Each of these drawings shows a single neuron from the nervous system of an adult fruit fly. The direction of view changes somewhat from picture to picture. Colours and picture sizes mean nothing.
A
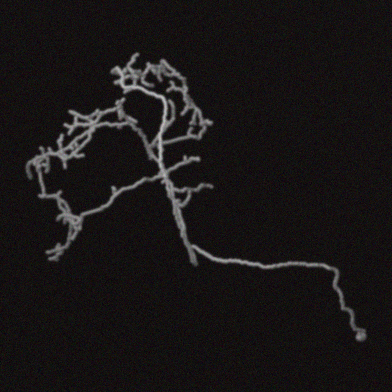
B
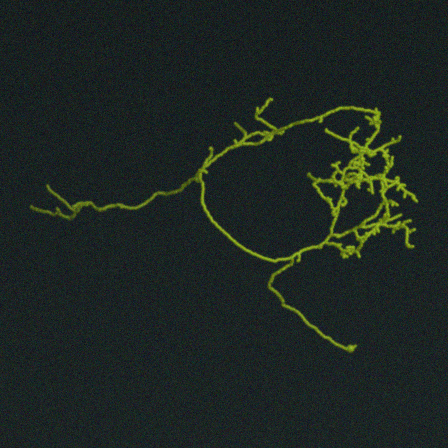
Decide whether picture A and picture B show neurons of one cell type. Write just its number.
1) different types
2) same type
1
